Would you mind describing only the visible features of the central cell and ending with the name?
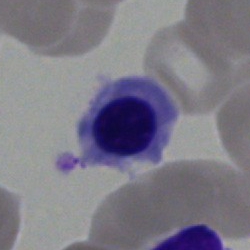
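Irregular in outline, the cell has a ragged, angular edge rather than a smooth round one. Dense, deep purple chromatin stains the nucleus dark throughout, and no nucleoli can be seen. The cytoplasm shows no distinct granules. The cell is an erythroblast.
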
